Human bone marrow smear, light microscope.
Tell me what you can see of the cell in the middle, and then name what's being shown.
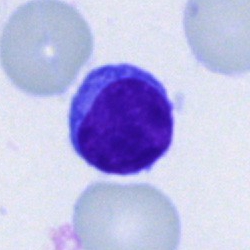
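This one's round, with a smooth, even edge all the way around. Its nucleus is off-centre, pushed over toward the lower right. The cytoplasm takes a deep blue stain and has no granules in it. It's a lymphocyte.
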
